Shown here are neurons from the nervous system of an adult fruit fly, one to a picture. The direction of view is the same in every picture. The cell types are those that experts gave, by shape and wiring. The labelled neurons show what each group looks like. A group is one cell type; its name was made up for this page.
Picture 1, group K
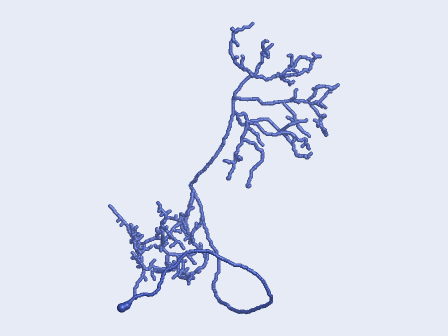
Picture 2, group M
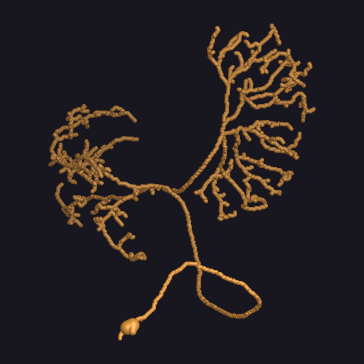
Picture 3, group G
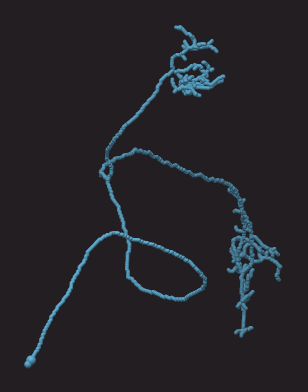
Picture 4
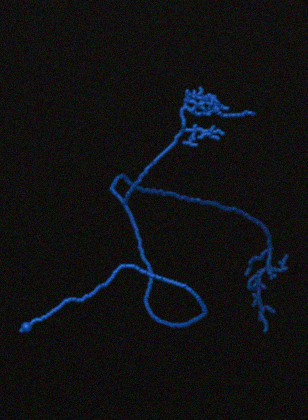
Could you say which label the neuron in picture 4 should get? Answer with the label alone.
group G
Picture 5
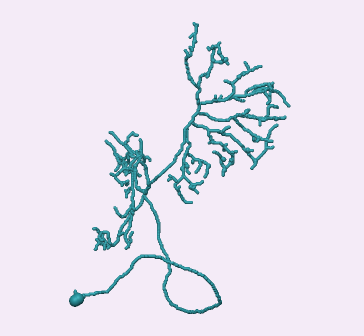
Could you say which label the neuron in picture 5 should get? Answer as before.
group K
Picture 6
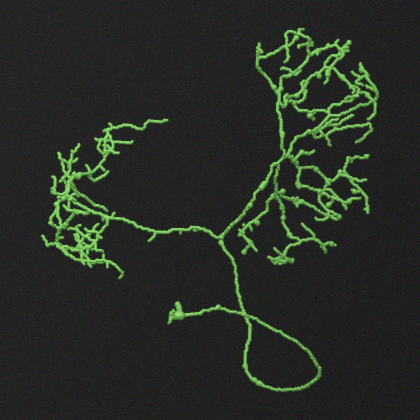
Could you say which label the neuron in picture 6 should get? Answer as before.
group M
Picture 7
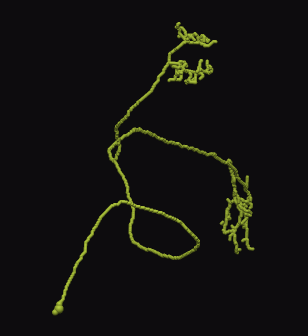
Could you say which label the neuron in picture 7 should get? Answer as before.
group G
